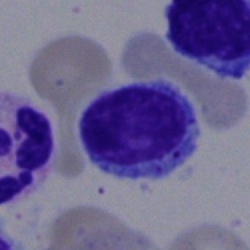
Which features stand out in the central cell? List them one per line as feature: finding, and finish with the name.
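Outline: a rounded oval
Cytoplasm: blue
Dots: a few small dark ones in the cytoplasm, lower right
Vacuoles: no clear ones
Name: lymphocyte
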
